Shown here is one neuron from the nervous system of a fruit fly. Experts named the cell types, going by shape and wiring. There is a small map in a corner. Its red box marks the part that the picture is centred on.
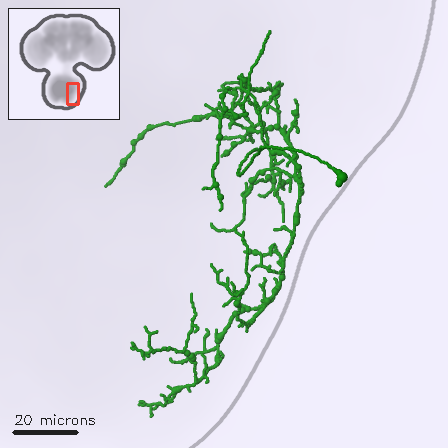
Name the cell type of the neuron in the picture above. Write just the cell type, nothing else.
IN16B090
